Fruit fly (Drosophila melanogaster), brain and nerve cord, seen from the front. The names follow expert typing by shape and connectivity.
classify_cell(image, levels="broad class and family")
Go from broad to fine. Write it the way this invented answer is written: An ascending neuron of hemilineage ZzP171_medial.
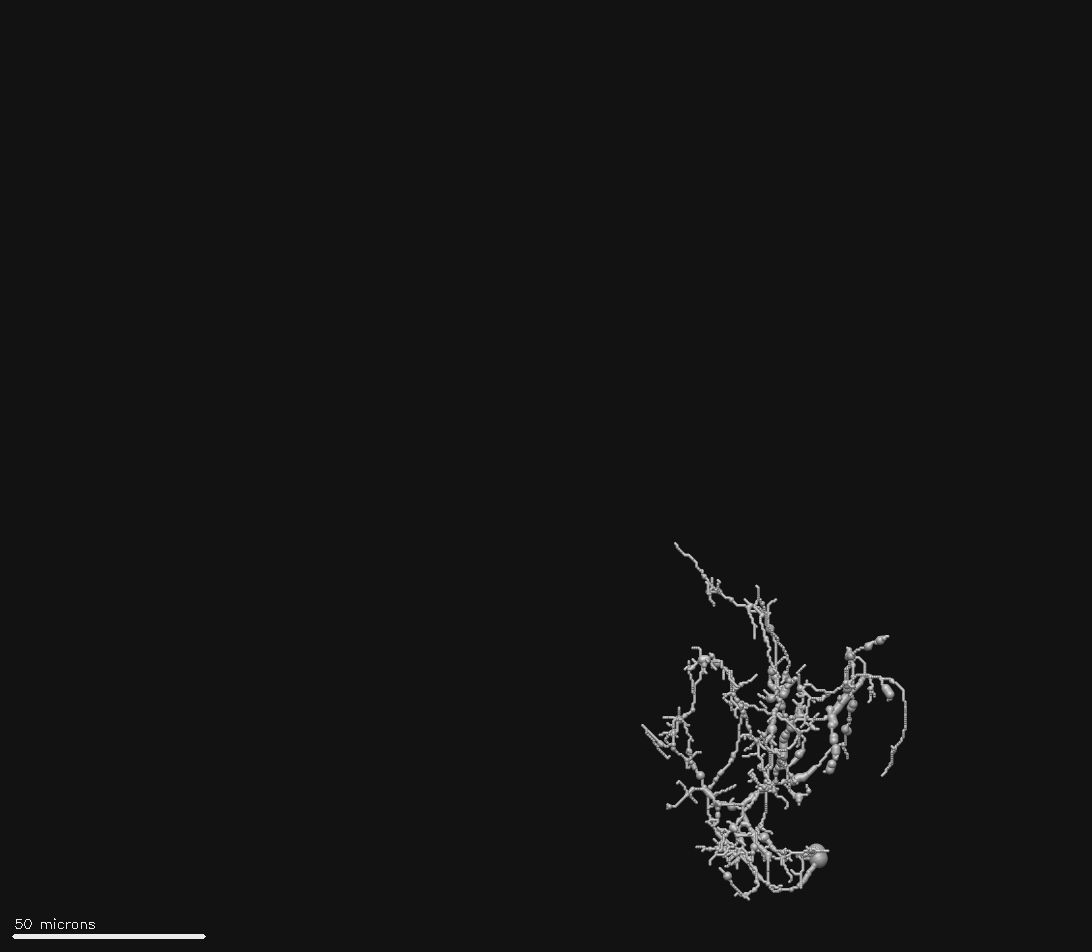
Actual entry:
A nerve-cord intrinsic neuron of hemilineage 20A.22A.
